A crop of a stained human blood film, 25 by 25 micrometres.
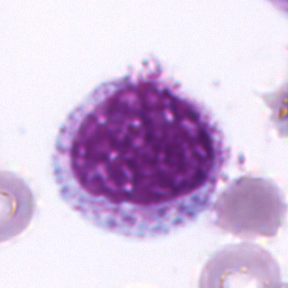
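Myelocyte, the middle one here. Its outline is roughly round, though the edge is slightly irregular and fuzzy, and small knob-like blebs stick out from the top edge. The chromatin is coarse and clumped, dark purple patches with small pale gaps between them, while the cytoplasm looks speckled and bubbly rather than smooth.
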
